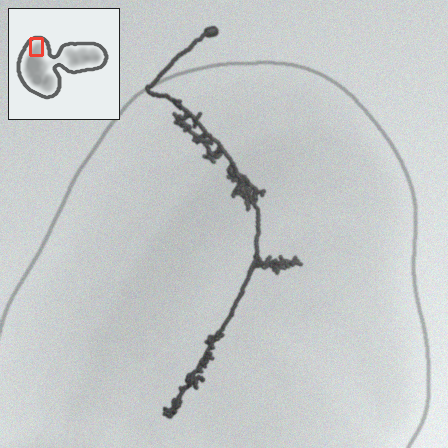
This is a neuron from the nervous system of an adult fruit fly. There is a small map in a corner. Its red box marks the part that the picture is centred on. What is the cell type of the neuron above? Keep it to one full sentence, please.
The cell type of this neuron is TmY5a.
